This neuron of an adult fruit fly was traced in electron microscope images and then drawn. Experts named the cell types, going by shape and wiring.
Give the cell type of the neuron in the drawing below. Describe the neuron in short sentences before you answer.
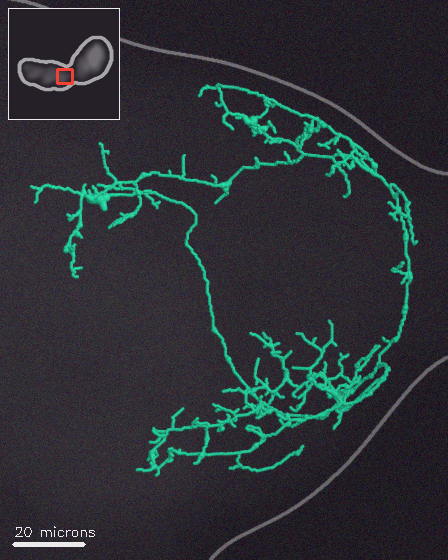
By the scale bar it is about 110 microns tall in this view. Dozens of branch ends can be seen. Its broad class is nerve-cord intrinsic neuron. Its cell type is IN19A076.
